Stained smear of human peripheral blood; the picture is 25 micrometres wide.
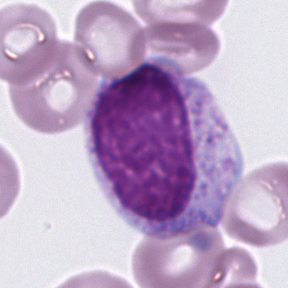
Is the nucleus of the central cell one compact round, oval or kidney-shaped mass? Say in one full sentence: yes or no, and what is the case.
Yes, it is a single compact round, oval or kidney-shaped nucleus that this cell has.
